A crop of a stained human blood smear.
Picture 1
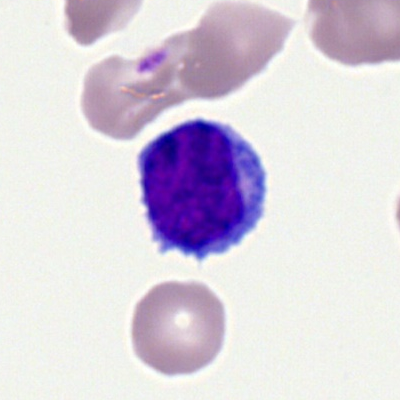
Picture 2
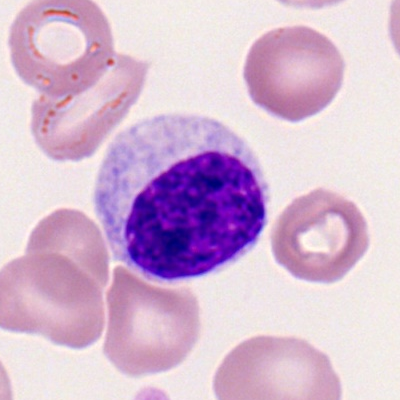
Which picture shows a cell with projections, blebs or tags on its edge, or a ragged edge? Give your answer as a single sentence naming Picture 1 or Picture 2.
Picture 1 is where the cell's outline is rough.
